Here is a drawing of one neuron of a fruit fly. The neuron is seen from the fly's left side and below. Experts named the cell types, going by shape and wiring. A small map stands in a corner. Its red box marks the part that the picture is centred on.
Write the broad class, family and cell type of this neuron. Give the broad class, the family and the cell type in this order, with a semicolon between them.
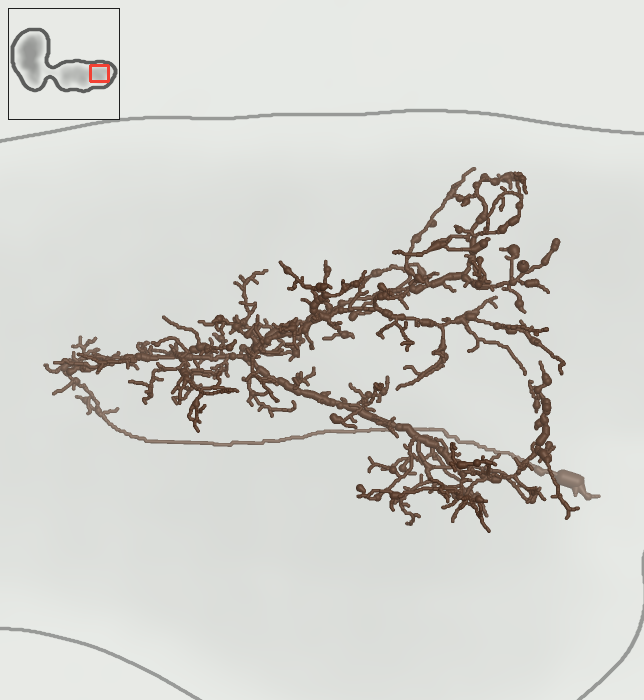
nerve-cord intrinsic neuron; hemilineage 12B; IN12B024_c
